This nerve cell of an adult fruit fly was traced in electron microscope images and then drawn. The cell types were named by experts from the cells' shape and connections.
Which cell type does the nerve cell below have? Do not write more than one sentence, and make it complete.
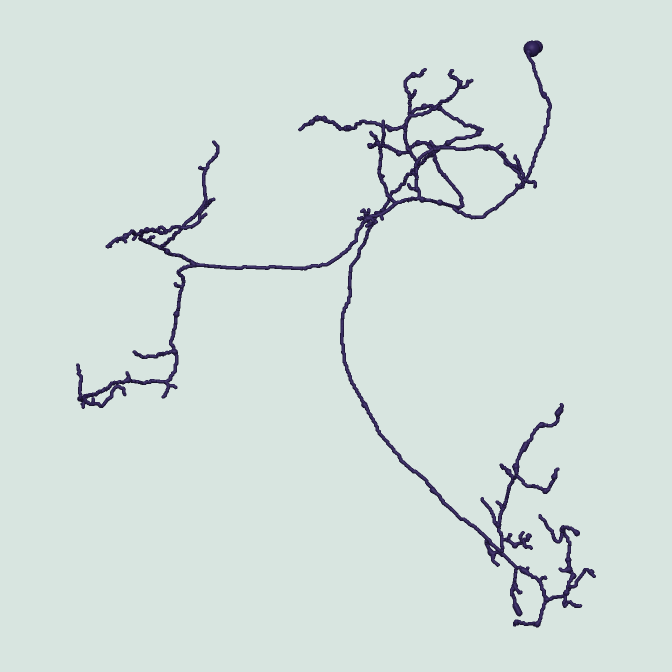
As its cell type, this nerve cell has CL209.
